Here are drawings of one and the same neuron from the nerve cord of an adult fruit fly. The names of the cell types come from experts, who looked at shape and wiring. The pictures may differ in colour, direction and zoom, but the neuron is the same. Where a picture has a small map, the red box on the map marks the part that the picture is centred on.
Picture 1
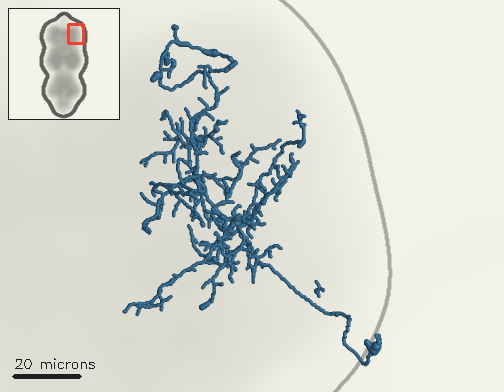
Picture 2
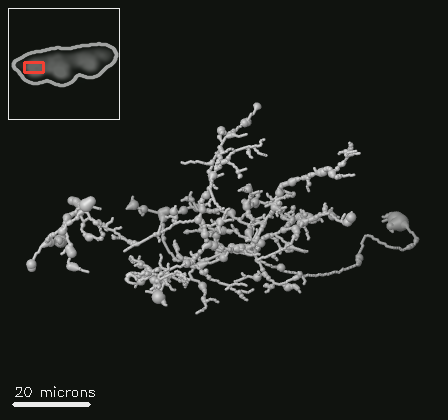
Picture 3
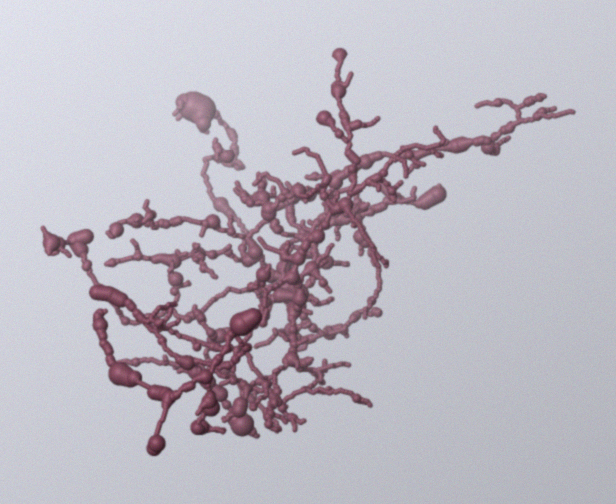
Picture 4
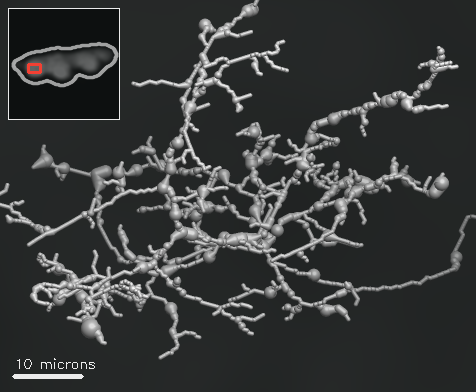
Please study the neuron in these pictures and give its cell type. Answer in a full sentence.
The cell type is IN20A.22A040.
